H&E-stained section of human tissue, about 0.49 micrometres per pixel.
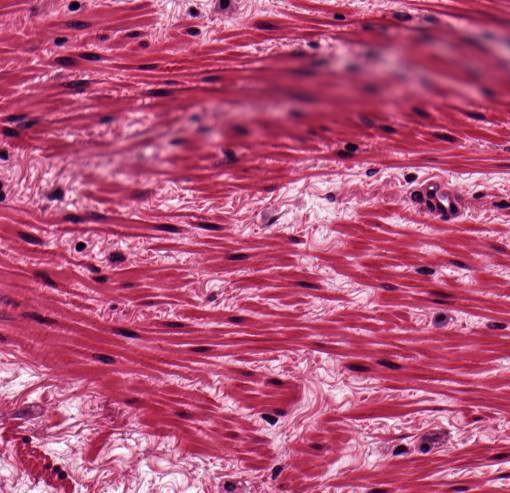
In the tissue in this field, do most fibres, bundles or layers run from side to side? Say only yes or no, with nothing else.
Yes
